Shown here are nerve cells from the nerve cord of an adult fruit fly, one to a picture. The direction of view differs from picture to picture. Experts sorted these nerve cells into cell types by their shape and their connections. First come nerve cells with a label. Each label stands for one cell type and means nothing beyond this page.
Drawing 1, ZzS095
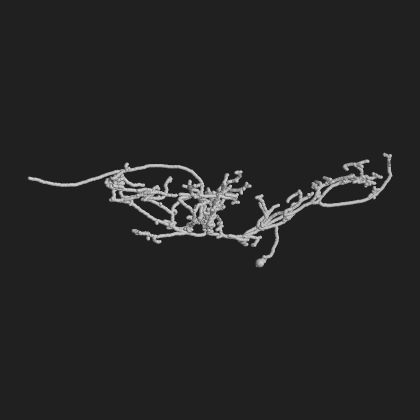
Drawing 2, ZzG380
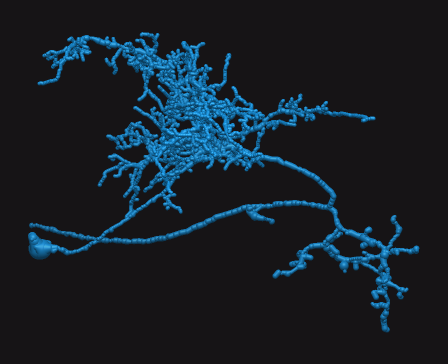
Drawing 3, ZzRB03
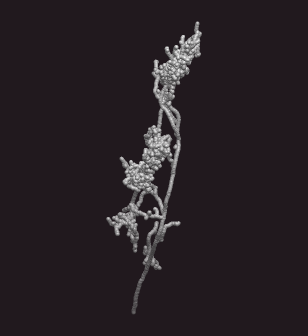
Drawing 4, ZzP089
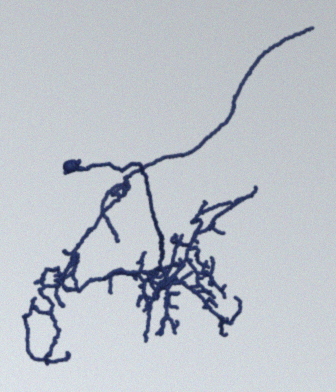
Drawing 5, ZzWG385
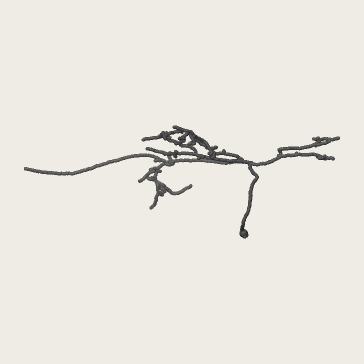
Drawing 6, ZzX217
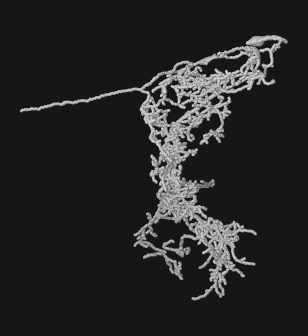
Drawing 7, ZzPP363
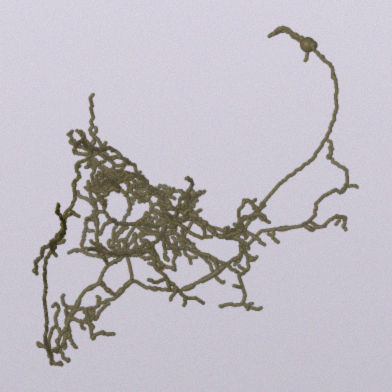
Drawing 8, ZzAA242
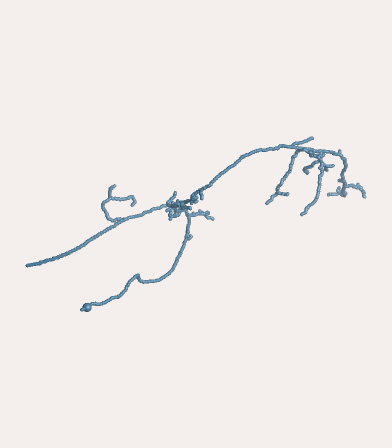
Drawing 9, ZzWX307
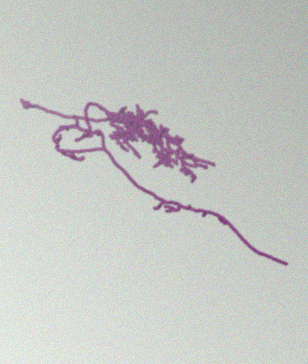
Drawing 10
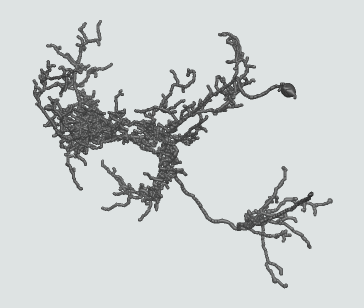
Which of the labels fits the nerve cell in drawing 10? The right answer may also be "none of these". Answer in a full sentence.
It belongs to ZzG380.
